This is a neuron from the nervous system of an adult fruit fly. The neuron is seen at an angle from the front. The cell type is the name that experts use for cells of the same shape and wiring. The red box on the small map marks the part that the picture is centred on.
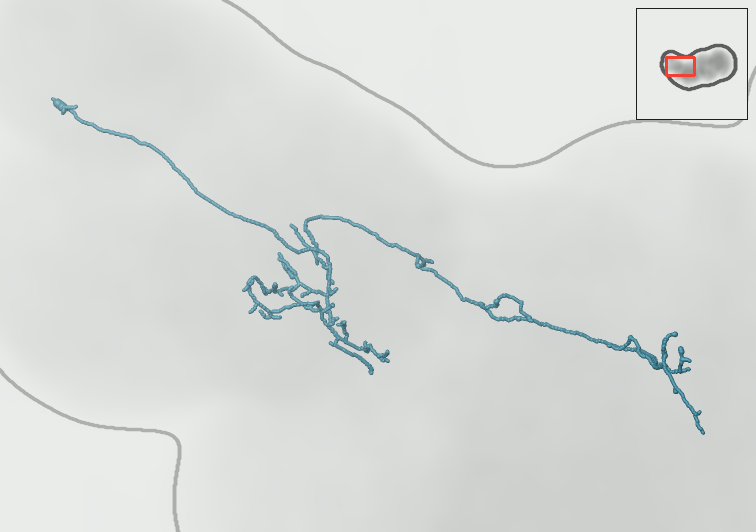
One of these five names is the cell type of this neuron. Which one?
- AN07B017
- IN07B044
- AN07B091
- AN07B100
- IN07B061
AN07B100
